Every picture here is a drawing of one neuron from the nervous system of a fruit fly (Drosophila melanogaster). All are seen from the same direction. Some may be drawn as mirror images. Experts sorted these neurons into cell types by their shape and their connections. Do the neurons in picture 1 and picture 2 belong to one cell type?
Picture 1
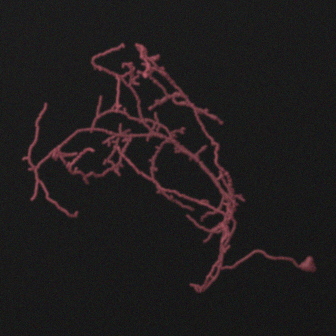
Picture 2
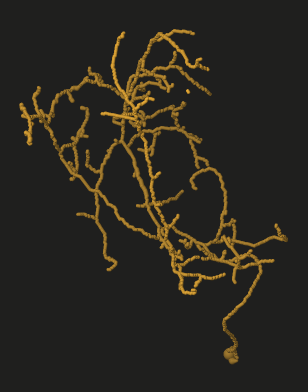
yes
